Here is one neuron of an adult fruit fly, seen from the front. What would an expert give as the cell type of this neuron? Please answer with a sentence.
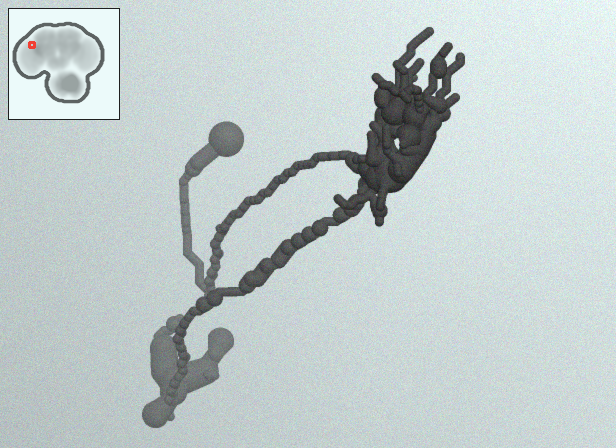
The cell type is T5d.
